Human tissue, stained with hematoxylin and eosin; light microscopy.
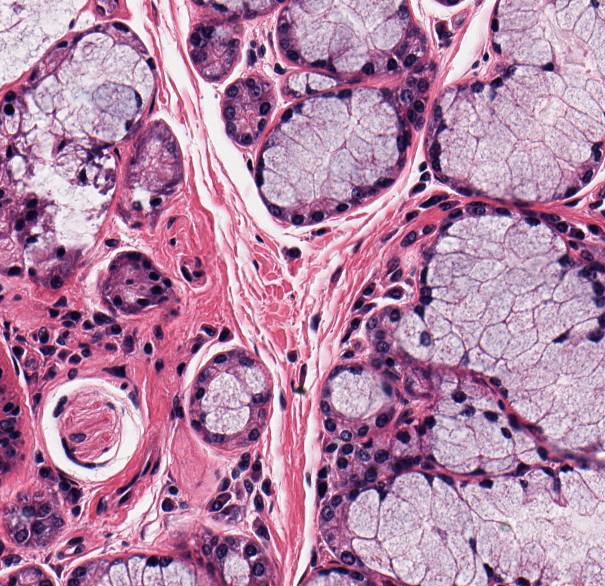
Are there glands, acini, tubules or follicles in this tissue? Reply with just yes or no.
Yes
